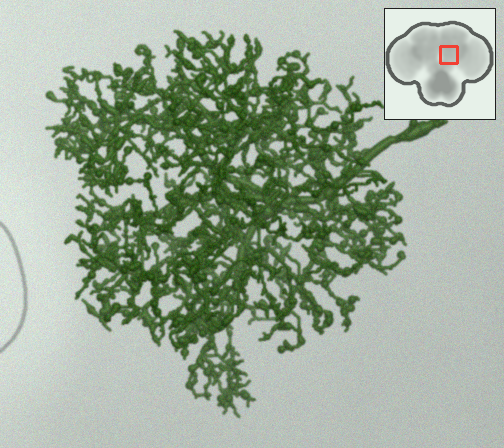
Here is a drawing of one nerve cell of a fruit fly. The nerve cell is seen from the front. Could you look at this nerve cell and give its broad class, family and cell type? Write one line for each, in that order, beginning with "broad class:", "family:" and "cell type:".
broad class: central-brain intrinsic neuron
family: hemilineage ALl1_dorsal
cell type: lLN1_bc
